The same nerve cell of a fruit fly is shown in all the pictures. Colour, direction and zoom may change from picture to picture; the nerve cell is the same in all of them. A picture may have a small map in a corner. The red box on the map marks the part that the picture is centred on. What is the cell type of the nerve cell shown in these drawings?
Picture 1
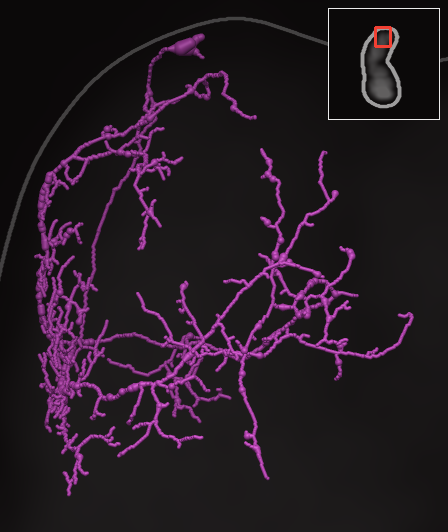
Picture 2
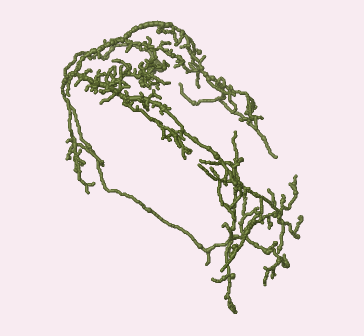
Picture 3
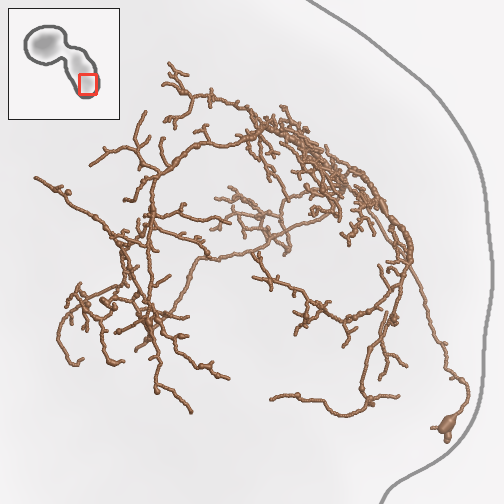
IN04B100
